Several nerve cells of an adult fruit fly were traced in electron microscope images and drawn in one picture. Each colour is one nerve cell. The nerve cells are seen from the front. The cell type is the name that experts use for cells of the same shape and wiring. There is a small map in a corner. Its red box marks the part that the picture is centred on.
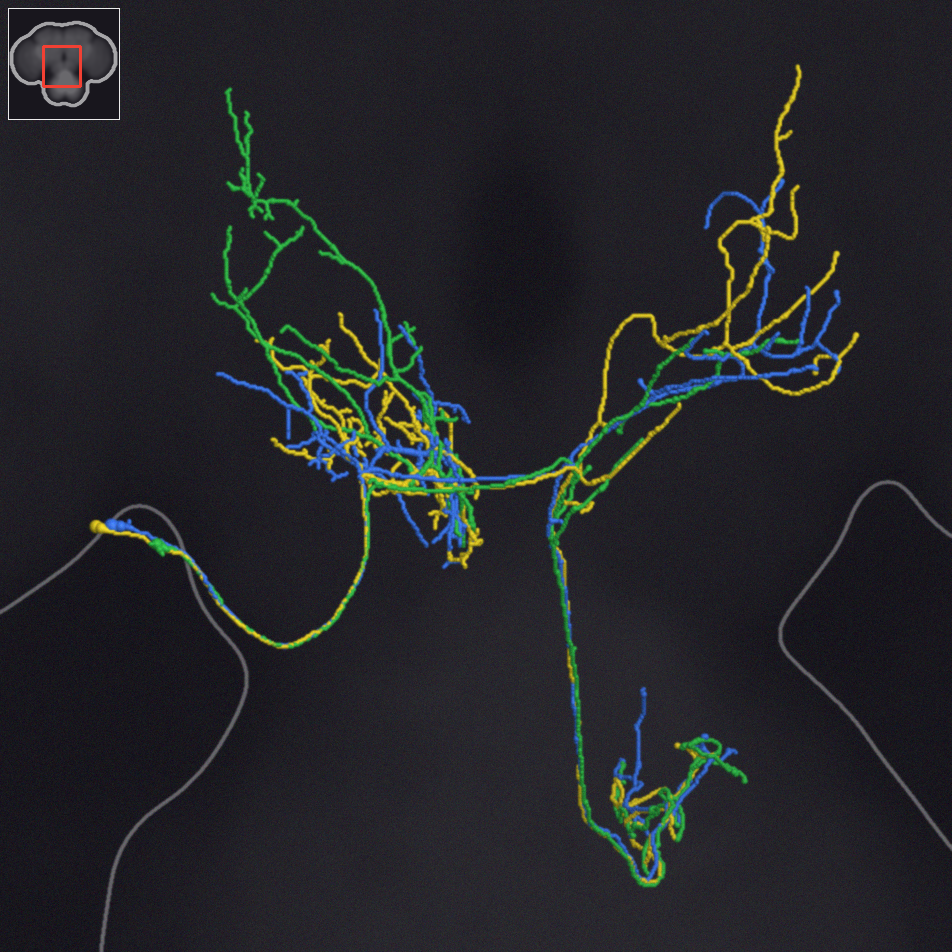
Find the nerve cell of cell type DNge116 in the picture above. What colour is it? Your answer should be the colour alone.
green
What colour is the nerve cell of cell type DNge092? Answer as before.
blue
